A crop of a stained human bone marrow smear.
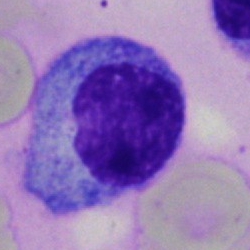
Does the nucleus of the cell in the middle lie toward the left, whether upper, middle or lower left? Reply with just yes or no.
No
